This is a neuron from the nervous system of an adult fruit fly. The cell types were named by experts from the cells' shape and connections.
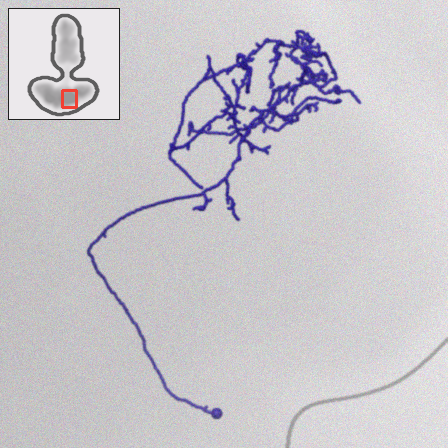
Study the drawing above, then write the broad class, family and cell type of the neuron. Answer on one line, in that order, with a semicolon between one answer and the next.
central-brain intrinsic neuron; hemilineage WEDd1; CB1268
